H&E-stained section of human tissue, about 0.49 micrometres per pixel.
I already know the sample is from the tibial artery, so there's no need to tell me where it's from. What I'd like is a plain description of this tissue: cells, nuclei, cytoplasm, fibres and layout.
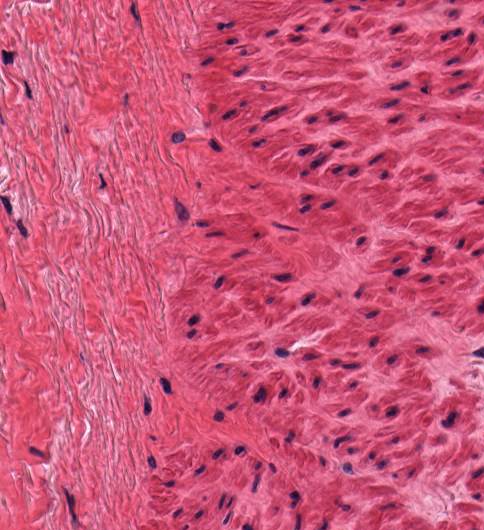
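Look at the left band: nuclei there are sparse, thin and dark. The right zone is smooth muscle cells with elongated, blunt-ended nuclei, numerous and fairly evenly scattered throughout. Their cytoplasm is pink and finely fibrillar, without cross-striations.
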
